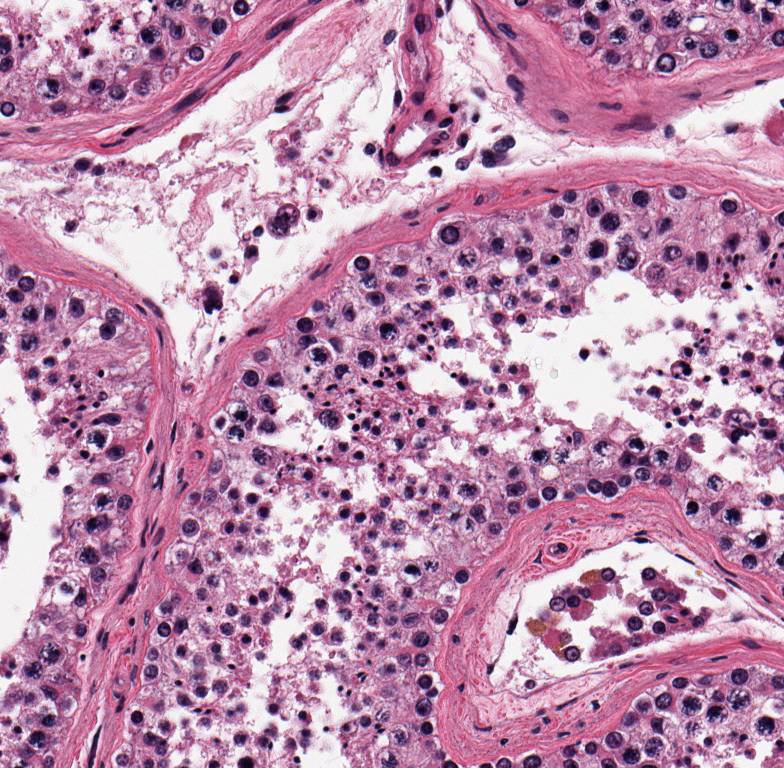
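Testis. First, several rounded tubules are cut across or obliquely, the largest filling the centre. Second, that central tubule is lined by many layers of cells with round nuclei. Third, small cells with dense, very dark, condensed nuclei gather toward its lumen. Last, golden-brown granular material lies among loose cells in the lumen at lower right.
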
